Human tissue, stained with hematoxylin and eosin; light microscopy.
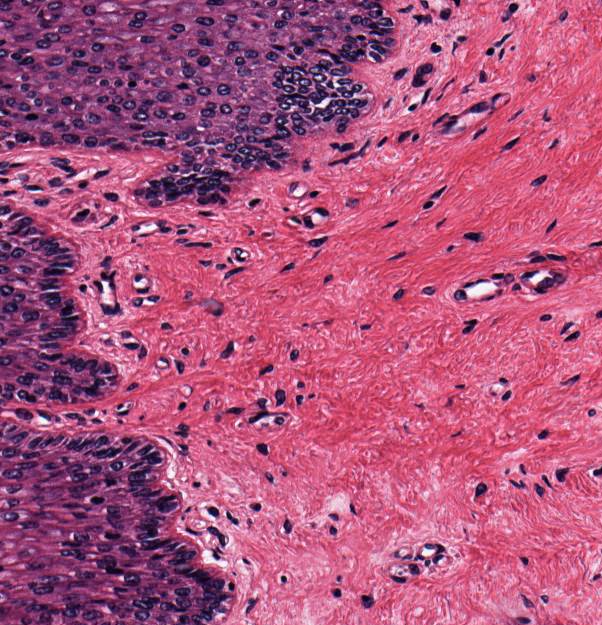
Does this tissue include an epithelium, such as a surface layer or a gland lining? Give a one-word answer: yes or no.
Yes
